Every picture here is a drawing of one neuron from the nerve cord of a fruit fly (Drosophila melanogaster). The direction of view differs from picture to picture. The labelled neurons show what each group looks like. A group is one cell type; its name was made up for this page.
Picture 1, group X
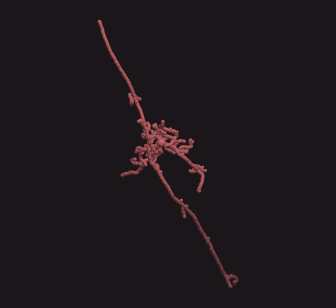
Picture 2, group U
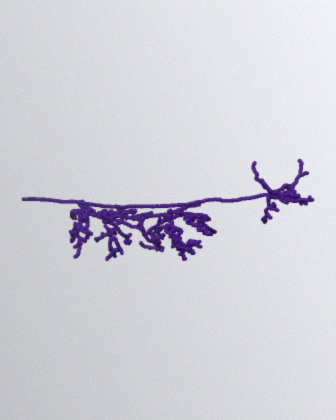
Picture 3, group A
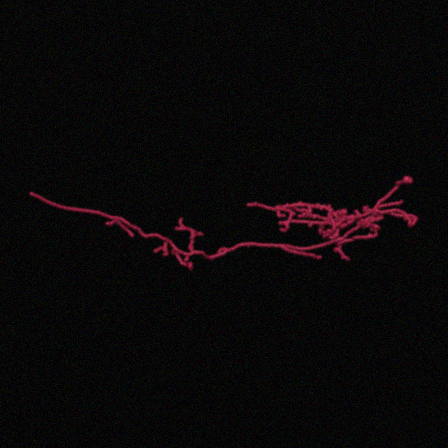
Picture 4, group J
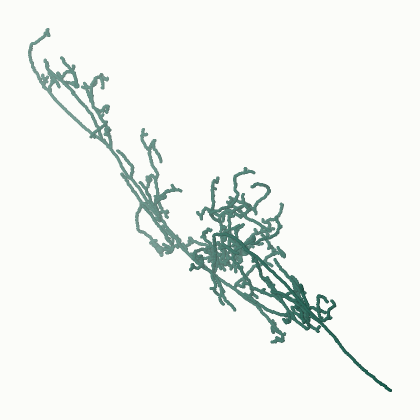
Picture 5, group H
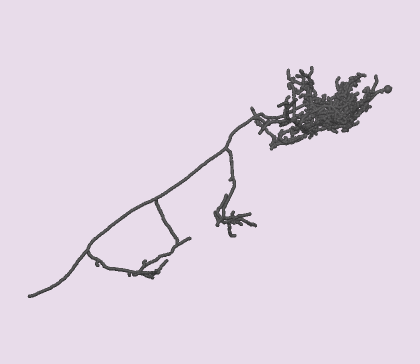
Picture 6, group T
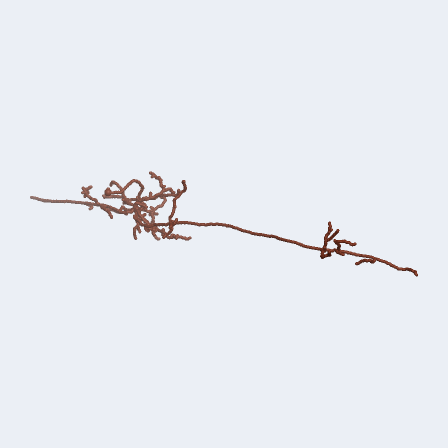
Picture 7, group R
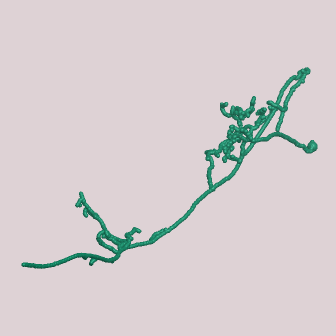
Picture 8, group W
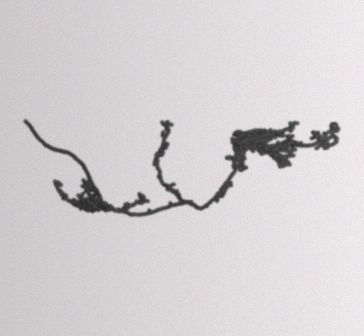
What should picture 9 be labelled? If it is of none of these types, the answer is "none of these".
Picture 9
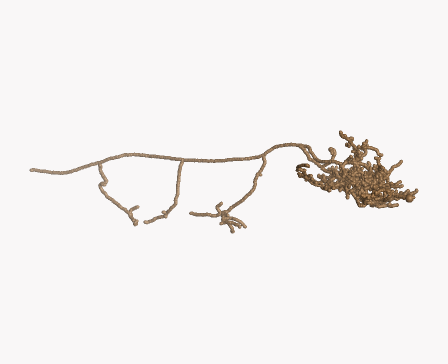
group H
